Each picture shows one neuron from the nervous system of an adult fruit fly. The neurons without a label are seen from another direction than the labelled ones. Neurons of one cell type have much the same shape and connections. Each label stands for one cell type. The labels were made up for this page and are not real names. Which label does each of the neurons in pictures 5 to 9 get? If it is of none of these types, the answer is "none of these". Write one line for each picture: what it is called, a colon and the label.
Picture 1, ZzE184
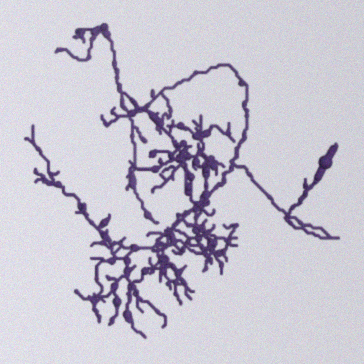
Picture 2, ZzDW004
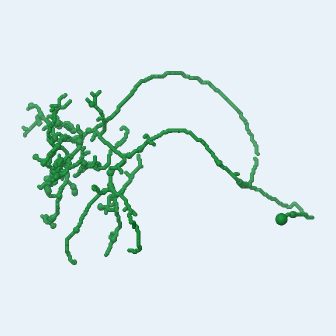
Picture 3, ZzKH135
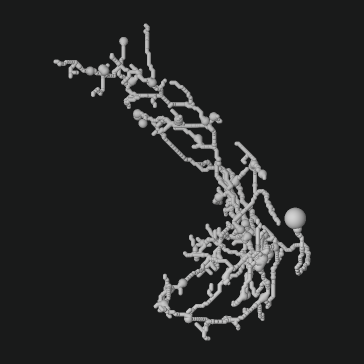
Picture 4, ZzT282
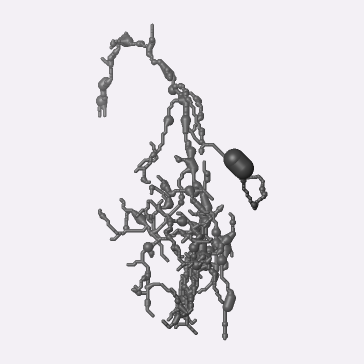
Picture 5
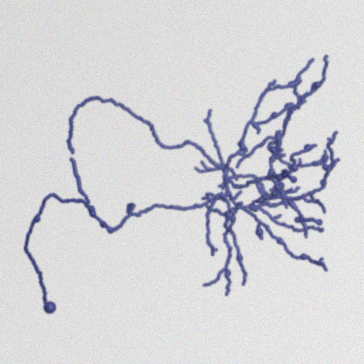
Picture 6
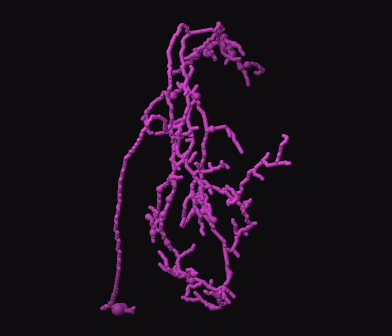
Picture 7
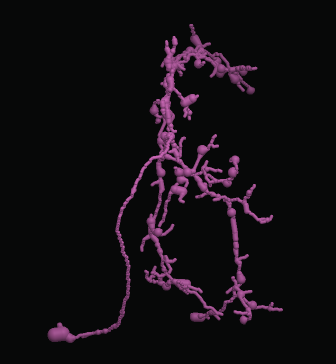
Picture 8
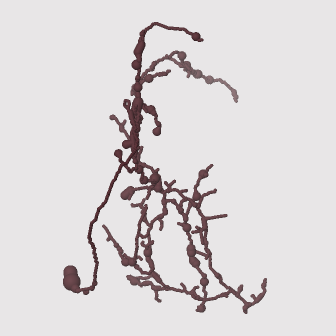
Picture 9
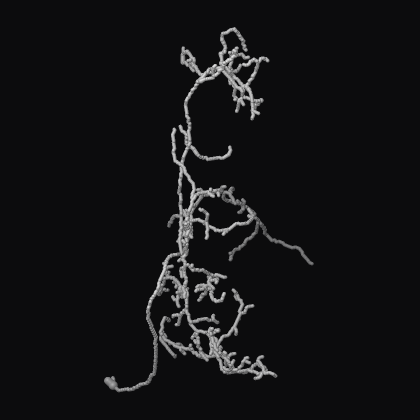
5: ZzDW004
6: ZzKH135
7: ZzKH135
8: ZzKH135
9: none of these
